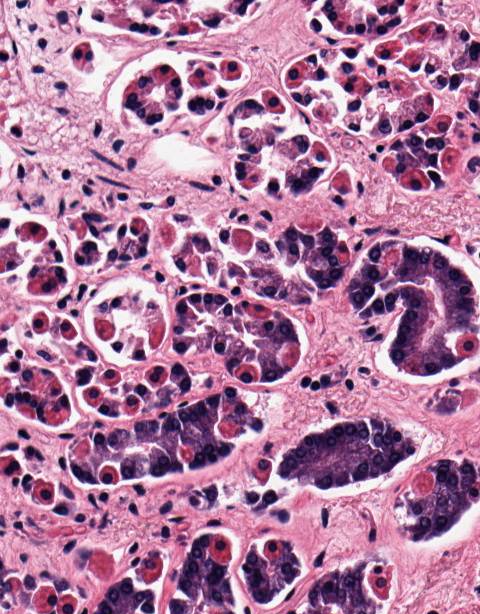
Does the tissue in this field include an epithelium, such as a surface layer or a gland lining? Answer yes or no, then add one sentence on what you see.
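Yes. The whole field is filled with rounded and elongated epithelial units separated by bands of pink stroma.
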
